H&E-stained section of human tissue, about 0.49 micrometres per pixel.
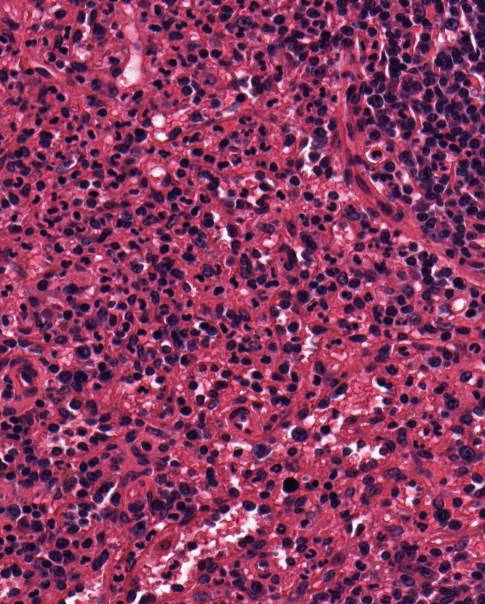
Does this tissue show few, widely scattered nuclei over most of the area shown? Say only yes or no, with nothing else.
No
